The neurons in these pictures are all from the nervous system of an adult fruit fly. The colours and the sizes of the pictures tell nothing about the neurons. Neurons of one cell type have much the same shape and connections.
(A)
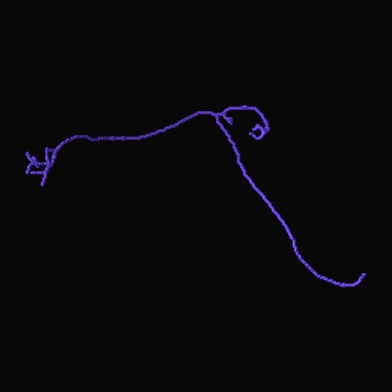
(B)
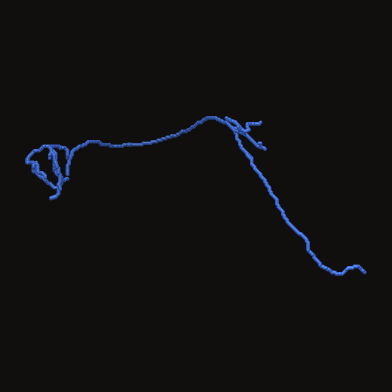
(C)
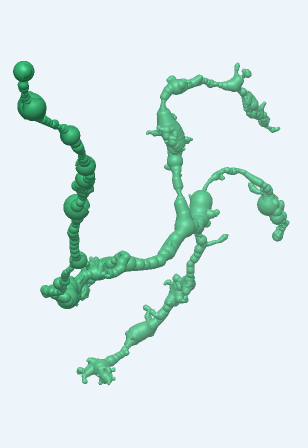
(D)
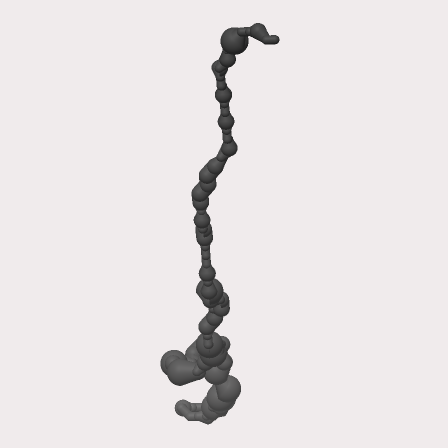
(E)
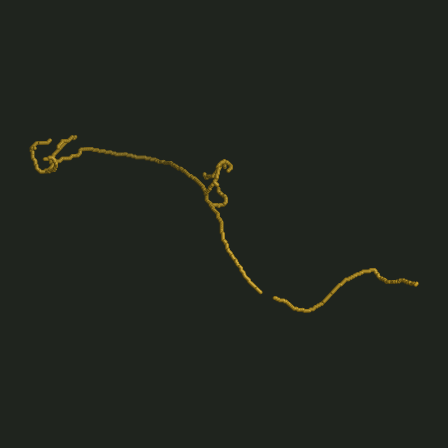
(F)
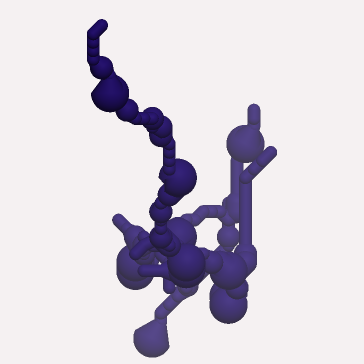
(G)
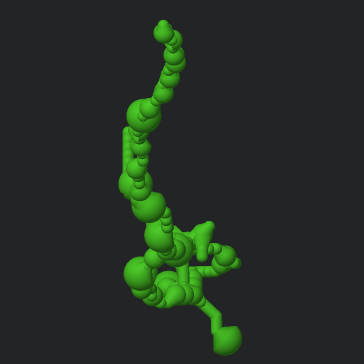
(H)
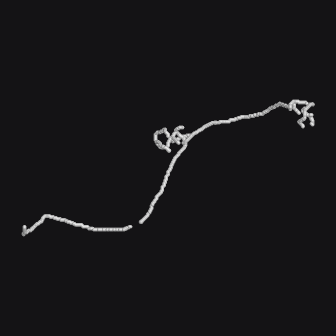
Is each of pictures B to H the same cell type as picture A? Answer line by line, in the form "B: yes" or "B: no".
B: yes
C: no
D: no
E: yes
F: no
G: no
H: yes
